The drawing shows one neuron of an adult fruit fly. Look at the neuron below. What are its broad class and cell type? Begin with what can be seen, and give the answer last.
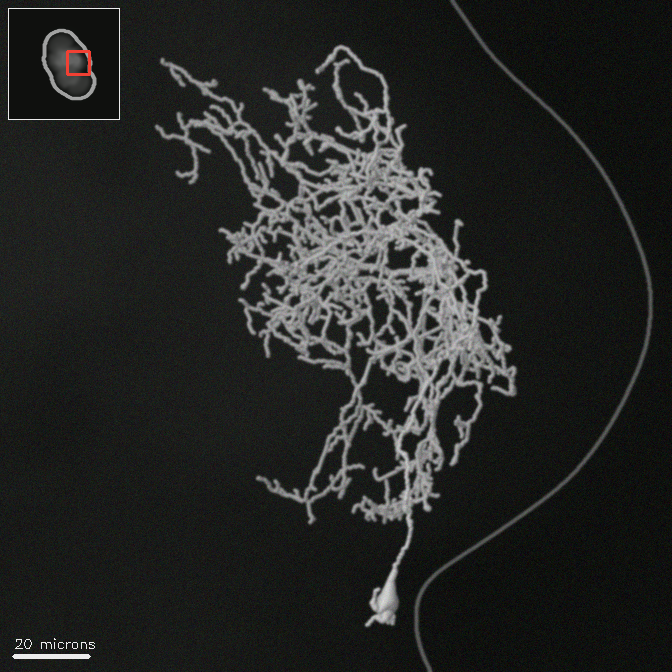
From top to bottom in the picture it spans about 160 microns. More than a hundred branch ends can be seen. Its broad class is central-brain intrinsic neuron. Its cell type is GNG057.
